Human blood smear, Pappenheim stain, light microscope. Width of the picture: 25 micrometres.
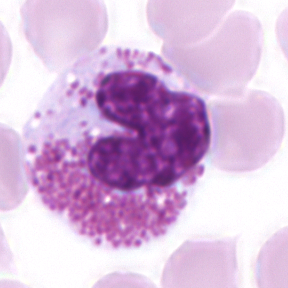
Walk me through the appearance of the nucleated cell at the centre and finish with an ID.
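Two lobes make up the nucleus here, and the cleft between them opens toward the left. The cytoplasm's full of coarse, round, reddish-pink granules, packed most densely in the lower part of the cell. So that one's an eosinophil.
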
